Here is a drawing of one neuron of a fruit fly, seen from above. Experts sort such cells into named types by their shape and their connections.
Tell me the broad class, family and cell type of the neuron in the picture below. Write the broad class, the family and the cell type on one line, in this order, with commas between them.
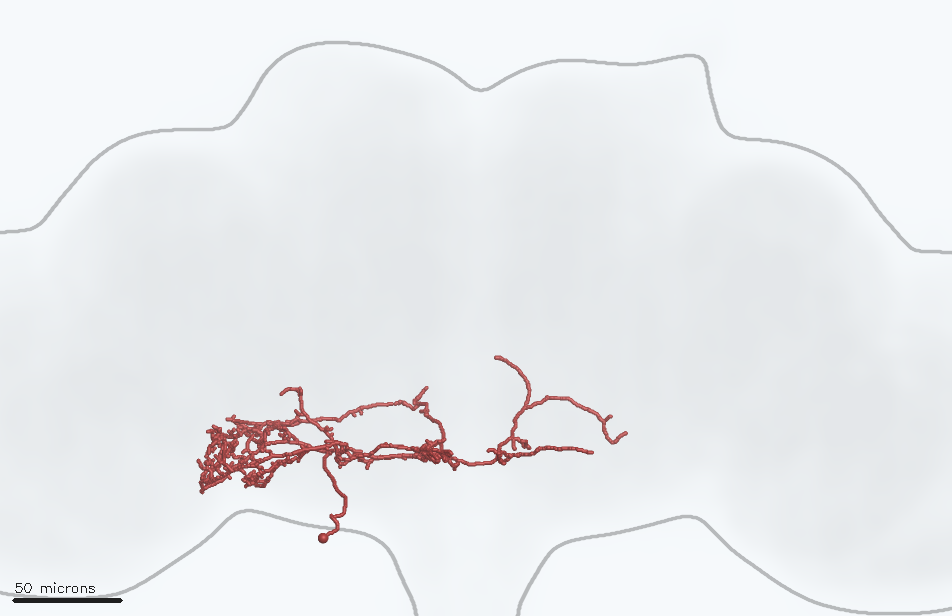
central-brain intrinsic neuron, hemilineage DM6_ventral, PS238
